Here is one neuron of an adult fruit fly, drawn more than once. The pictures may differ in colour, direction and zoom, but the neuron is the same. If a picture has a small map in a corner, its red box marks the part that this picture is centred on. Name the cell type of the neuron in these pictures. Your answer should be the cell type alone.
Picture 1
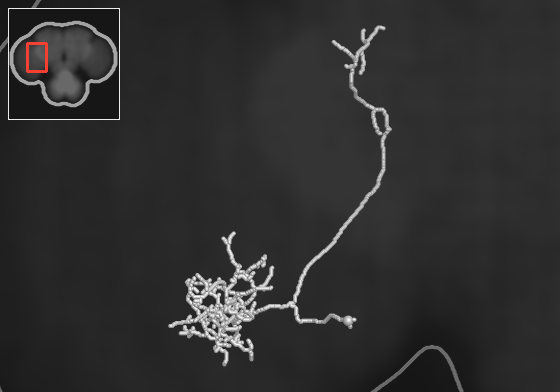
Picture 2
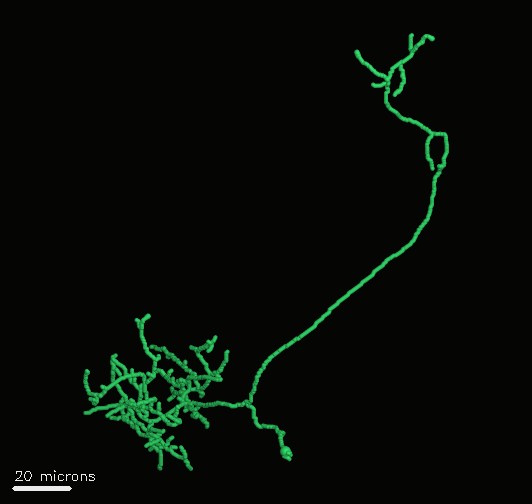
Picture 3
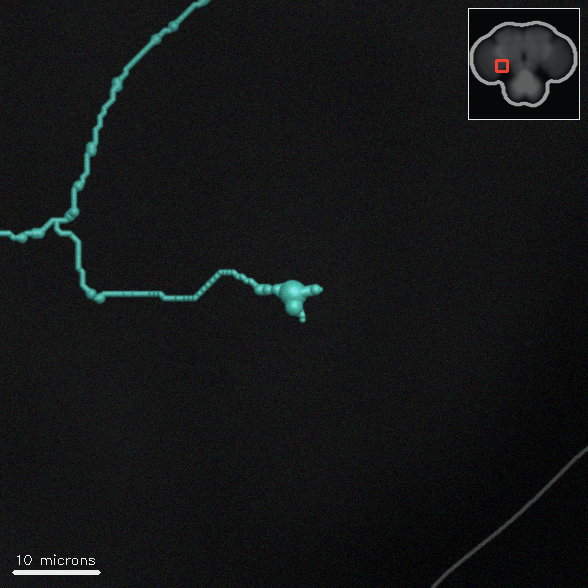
MeVP11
